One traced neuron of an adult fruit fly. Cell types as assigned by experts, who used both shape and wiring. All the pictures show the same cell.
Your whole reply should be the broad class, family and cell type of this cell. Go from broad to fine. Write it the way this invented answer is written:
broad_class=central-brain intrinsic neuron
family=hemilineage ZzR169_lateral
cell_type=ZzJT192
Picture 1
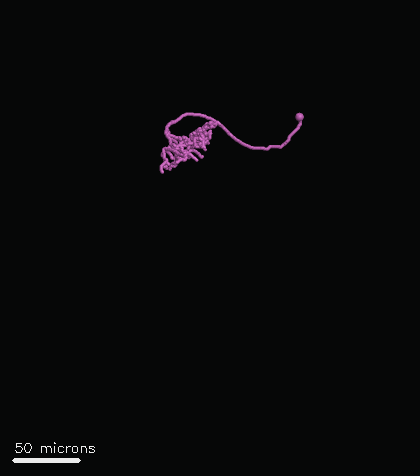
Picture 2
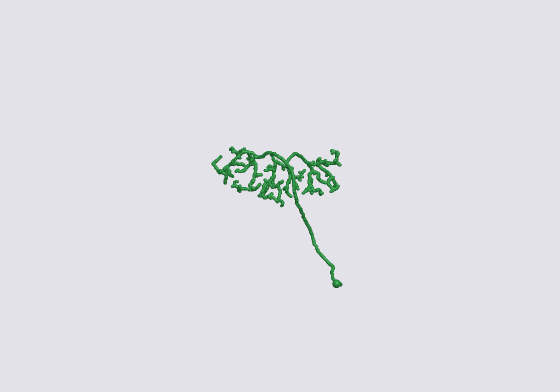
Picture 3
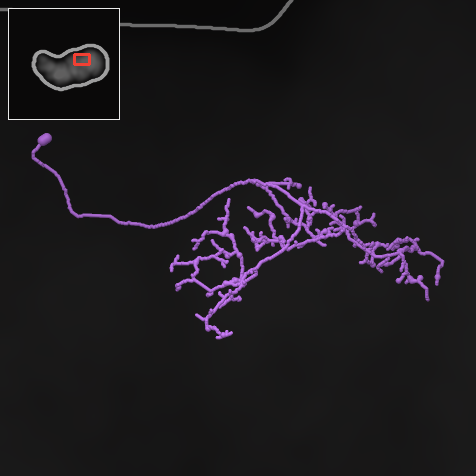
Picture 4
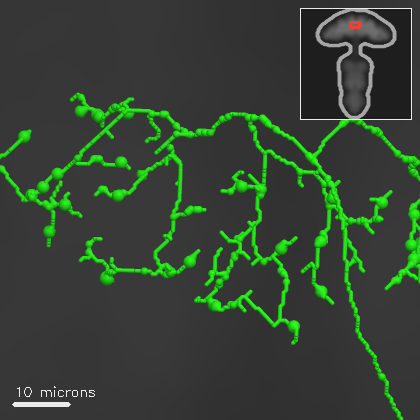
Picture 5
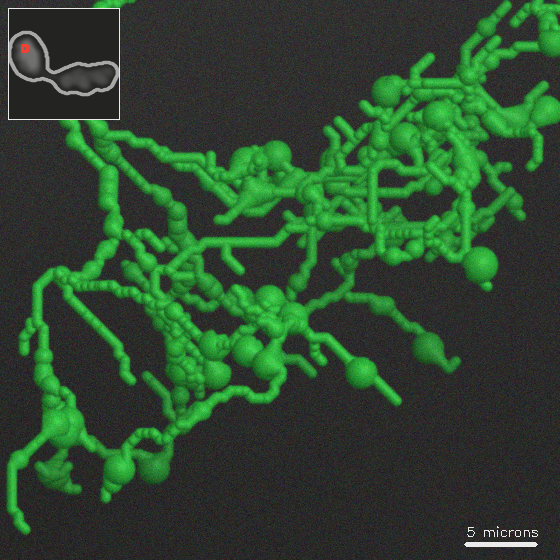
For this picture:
broad_class=central-brain intrinsic neuron
family=hemilineage DM6_dorso_medial
cell_type=FB6J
